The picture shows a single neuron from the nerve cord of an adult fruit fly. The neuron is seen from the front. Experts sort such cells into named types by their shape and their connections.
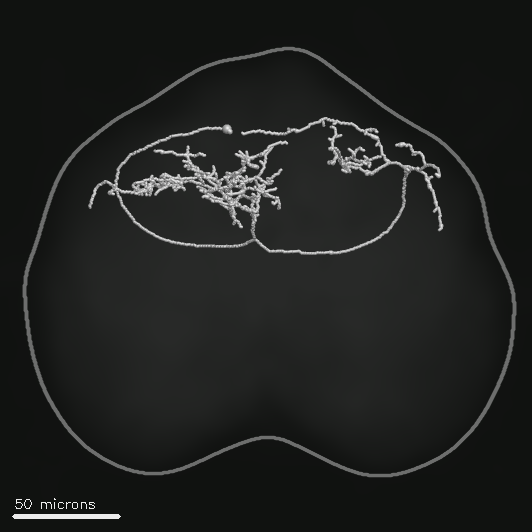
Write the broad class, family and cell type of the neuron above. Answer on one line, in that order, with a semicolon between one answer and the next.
nerve-cord intrinsic neuron; hemilineage 19B; IN19B070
